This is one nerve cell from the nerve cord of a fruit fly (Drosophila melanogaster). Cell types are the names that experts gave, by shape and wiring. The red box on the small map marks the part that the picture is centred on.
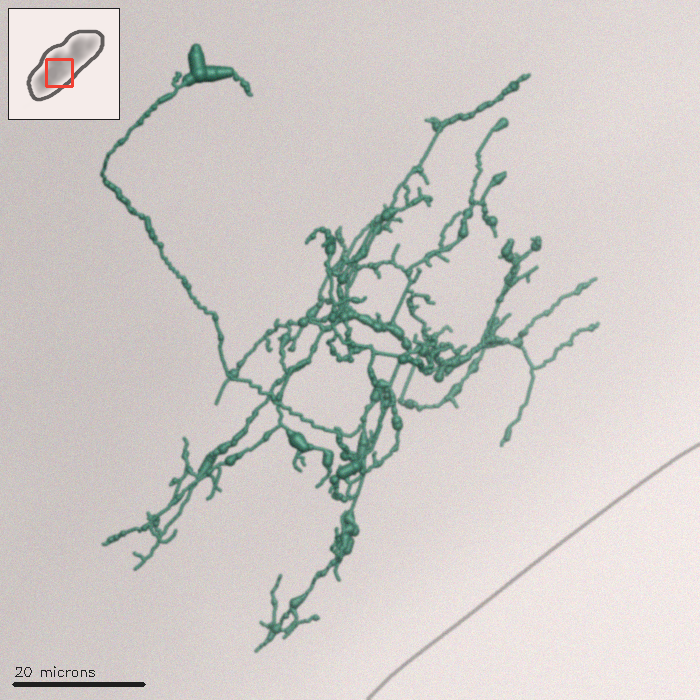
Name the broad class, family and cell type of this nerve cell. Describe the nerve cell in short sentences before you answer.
From top to bottom in the picture it spans about 95 microns. Dozens of branch ends can be seen. This is a nerve-cord intrinsic neuron. Its family is hemilineage 03B. The cell type is IN03B080.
